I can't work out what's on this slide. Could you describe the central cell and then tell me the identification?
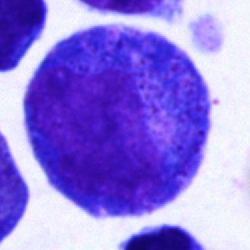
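Round, with an edge that's slightly uneven. Fine reddish-purple granules show up best over the right side, and there's a paler zone in the right part of the cell as well. The chromatin looks finely textured, not coarsely clumped. This is a promyelocyte.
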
